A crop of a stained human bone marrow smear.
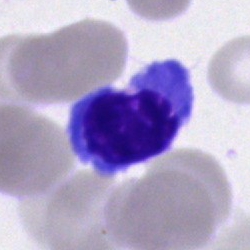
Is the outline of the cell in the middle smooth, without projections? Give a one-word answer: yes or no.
No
